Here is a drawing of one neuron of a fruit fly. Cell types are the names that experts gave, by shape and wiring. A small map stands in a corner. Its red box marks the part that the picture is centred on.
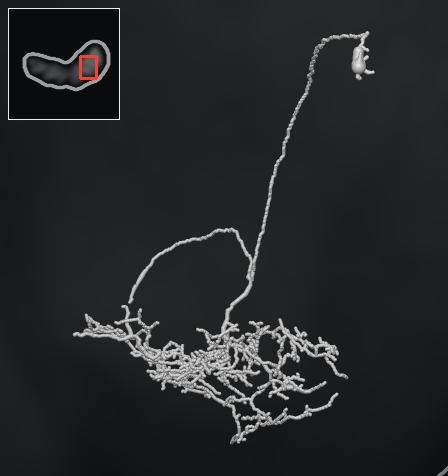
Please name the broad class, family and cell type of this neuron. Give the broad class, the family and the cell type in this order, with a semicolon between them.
central-brain intrinsic neuron; hemilineage WEDd1; SAD001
